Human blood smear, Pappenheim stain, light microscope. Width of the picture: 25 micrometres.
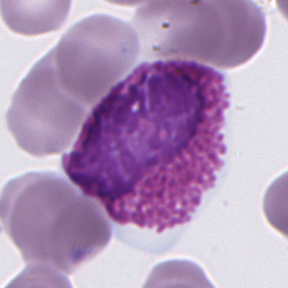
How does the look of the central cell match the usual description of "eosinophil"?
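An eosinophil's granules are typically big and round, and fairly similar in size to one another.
In keeping with the cell being an eosinophil, its cytoplasm is crowded with coarse, round granules. These granules are reddish-purple and are packed most densely to the right of and below the nucleus. A narrow, pale bluish rim free of granules runs along the lower right edge of the cell. The cell measures about 16 by 14 micrometres.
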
